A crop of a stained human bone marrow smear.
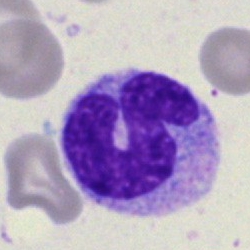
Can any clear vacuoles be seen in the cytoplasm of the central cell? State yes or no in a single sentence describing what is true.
No, within its cytoplasm, no vacuoles are present.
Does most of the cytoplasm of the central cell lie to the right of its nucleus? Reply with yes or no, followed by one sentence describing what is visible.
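Yes. Most of the cytoplasm lies to the right of the nucleus.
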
